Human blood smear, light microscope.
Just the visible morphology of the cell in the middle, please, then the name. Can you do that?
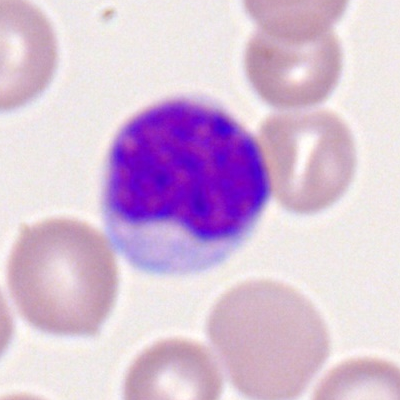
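Round, smooth outline. Chromatin dark purple, clumped into patches with paler spaces between. Cytoplasm pale blue, most of it forming a crescent below the nucleus. This is a lymphocyte.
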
